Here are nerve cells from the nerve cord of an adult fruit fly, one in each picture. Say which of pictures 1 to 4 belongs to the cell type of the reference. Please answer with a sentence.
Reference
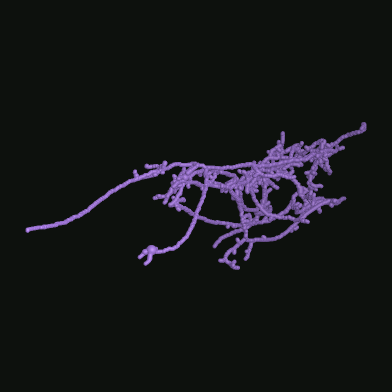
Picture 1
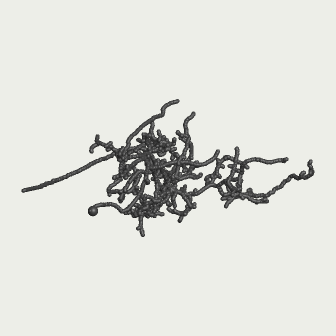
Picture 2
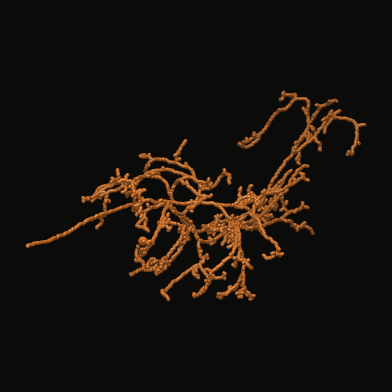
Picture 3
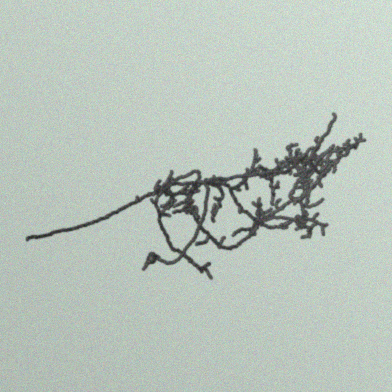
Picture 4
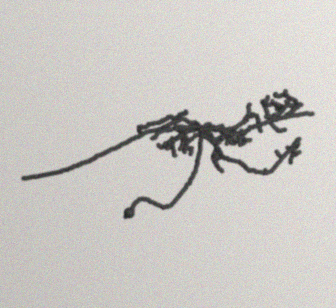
Picture 3 shows a nerve cell of the same cell type.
